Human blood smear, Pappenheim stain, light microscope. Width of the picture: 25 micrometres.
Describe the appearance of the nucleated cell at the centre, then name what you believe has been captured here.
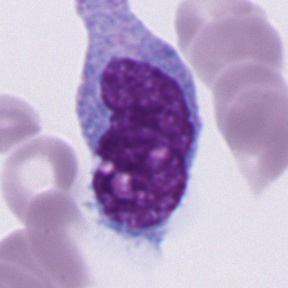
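Elongated in shape, the cell narrows to a tail at the top. Its nucleus has an irregular outline marked by folds and indentations, and the chromatin is dark purple and coarsely clumped. A fine speckled texture runs through the cytoplasm. This cell is a monocyte.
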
